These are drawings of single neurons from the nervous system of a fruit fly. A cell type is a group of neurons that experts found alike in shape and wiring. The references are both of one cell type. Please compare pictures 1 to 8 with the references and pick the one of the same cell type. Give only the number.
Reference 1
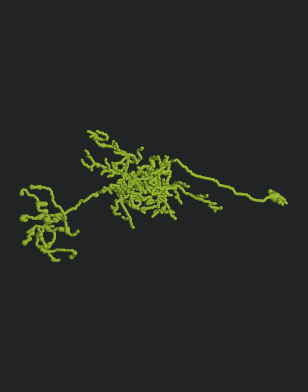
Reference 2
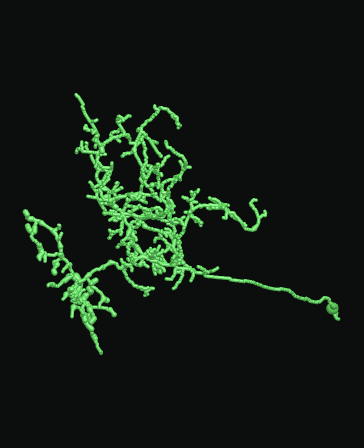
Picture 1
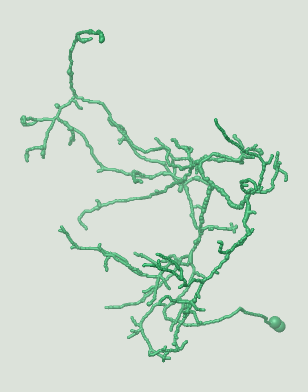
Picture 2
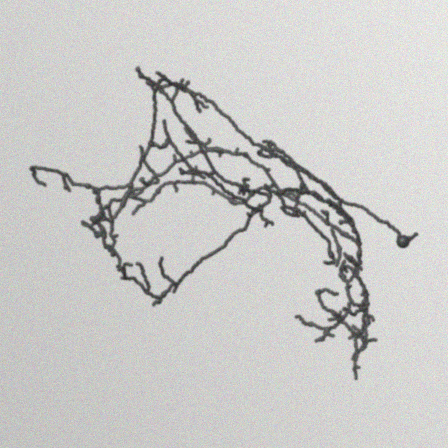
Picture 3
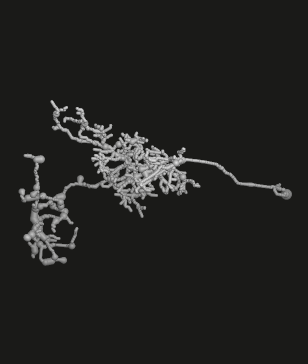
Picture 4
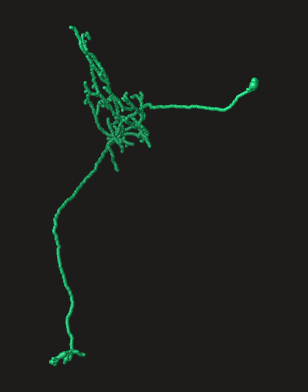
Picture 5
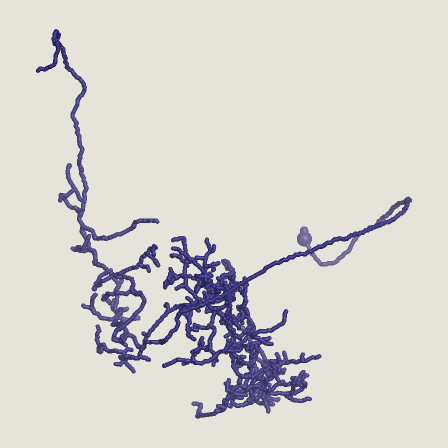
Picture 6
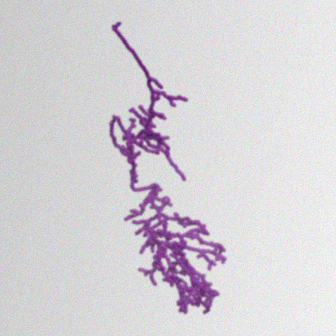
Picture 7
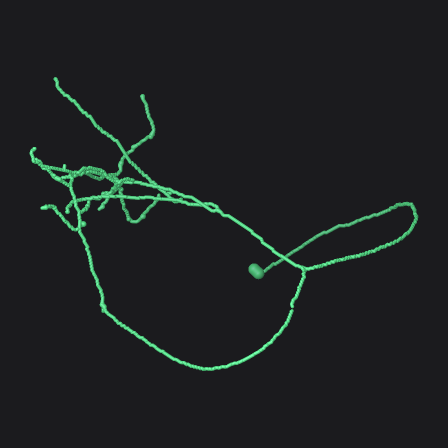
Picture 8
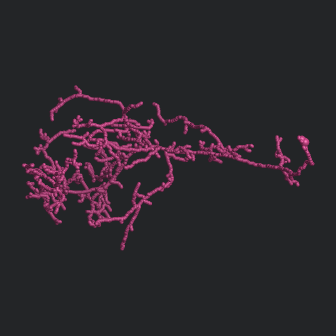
3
